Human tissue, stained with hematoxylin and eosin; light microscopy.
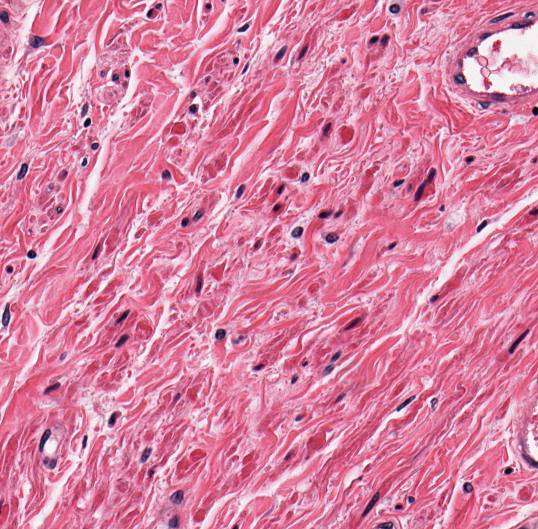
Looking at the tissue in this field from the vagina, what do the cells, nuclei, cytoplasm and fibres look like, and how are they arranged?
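Fibre bundles follow a wavy rather than straight course. Sparse, small, dark nuclei, spindle-shaped to oval, lie scattered among the fibres. Narrow pale clefts separate the bundles. At the upper right corner is a small vessel with red blood cells in its lumen.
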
